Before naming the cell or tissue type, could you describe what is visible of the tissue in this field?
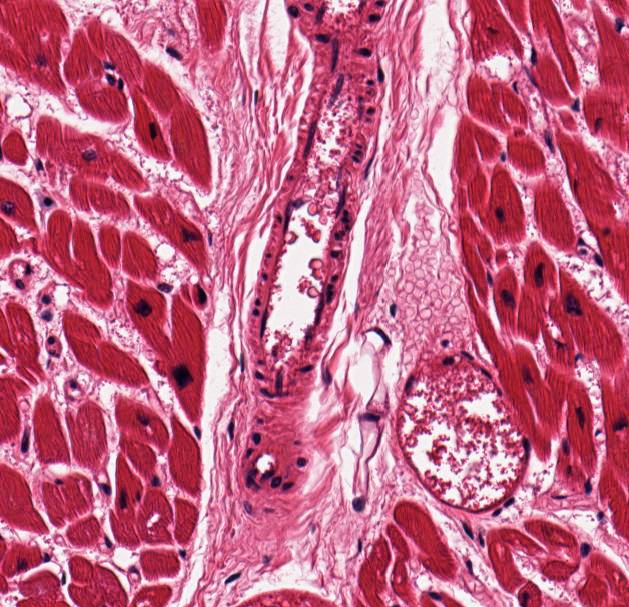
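Pale pink connective tissue runs as a vertical central band between masses of muscle fibres. The fibres have deeply eosinophilic cytoplasm and single central nuclei; on the left they are cut across or obliquely as rounded to angular profiles. Within the band runs an elongated thin-walled vessel with scattered red blood cells. Tissue: left ventricle of the heart.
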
